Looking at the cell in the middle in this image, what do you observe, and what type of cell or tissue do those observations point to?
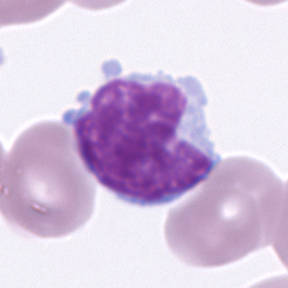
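Narrow rim of pale blue cytoplasm; nucleus fills most of the cell. Cytoplasm widest at upper right, beside the nuclear notch. Small rounded pale blue blebs bulge from the upper and left edges. Typical lymphocyte.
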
